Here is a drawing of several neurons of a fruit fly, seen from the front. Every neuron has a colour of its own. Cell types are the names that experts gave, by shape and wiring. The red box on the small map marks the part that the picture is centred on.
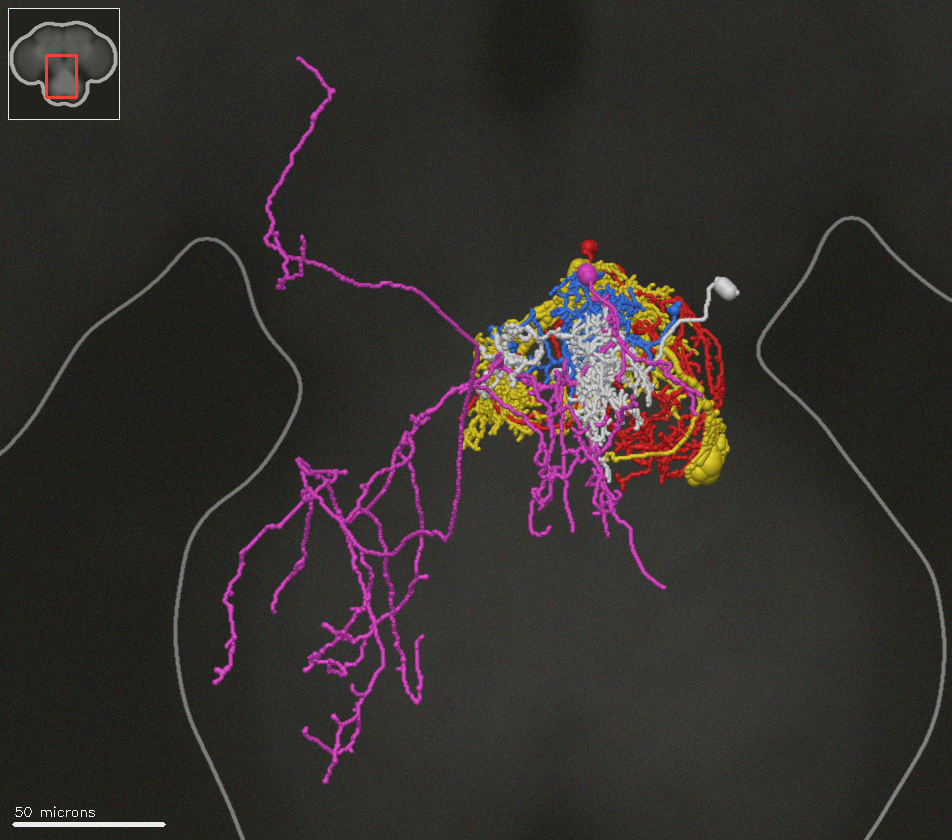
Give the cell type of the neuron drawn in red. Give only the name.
IN19B068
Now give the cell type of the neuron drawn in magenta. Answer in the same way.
AN19B051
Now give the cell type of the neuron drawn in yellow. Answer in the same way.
MNad19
